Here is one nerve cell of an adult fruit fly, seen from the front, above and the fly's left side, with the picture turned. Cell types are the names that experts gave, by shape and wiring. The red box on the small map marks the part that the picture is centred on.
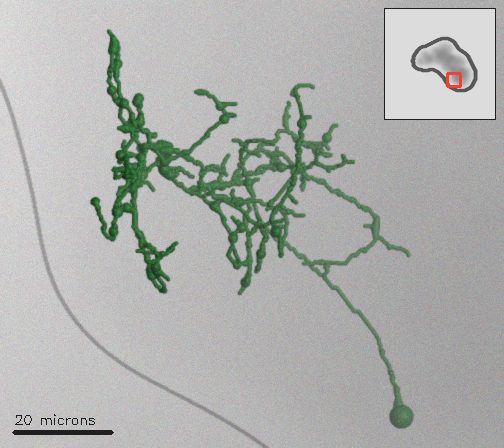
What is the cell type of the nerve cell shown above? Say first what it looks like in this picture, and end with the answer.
Its cell body lies at the lower right of the picture. By the scale bar it is about 80 microns tall in this view. Dozens of branch ends can be seen. Its broad class is central-brain intrinsic neuron. The cell type is LHPV4c1_a.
